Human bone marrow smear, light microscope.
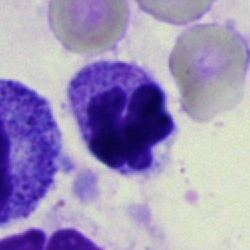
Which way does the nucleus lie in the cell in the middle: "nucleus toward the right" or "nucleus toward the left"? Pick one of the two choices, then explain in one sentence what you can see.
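Nucleus toward the right. Most of the cytoplasm lies to the upper left of the nucleus.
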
